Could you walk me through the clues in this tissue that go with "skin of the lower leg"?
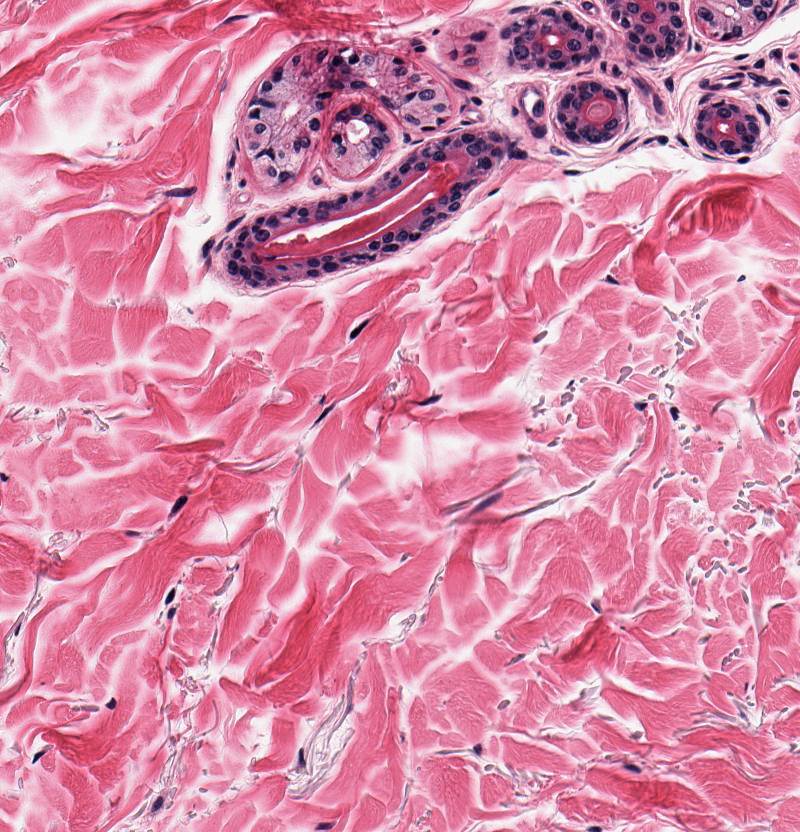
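Along the top edge of the field lies a small cluster of epithelial tubular profiles; the rest of the field is fibrous stroma. That stroma is built of thick, deeply eosinophilic collagen bundles running in many different directions.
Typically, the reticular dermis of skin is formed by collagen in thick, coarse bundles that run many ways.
The collagen here fits that pattern, and so goes with skin of the lower leg. Between the bundles lie only sparse, thin, dark spindle-shaped nuclei. Within the tubular cluster, the larger profiles at its upper left have cells with paler cytoplasm than the small profiles to their right.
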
